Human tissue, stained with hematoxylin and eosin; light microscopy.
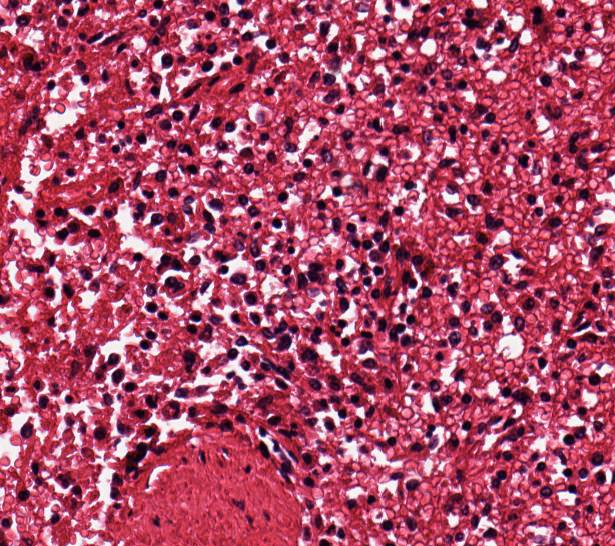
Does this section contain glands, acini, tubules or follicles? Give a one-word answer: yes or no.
No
